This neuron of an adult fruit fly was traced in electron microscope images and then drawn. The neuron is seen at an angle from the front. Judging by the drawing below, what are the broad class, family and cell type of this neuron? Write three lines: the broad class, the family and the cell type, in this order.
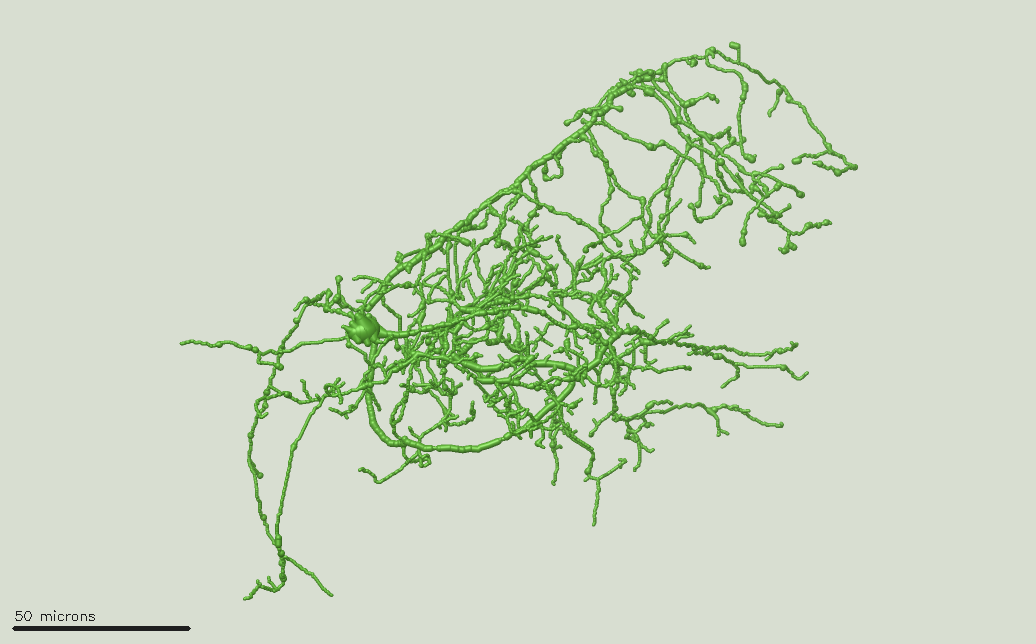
nerve-cord intrinsic neuron
hemilineage 19B
IN19B016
